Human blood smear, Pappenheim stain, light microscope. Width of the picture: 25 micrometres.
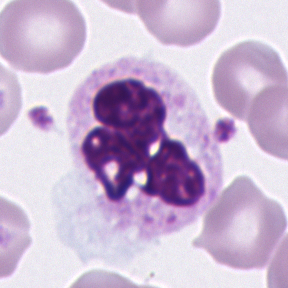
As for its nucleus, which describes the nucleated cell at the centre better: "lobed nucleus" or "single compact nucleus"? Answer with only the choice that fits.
Lobed nucleus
